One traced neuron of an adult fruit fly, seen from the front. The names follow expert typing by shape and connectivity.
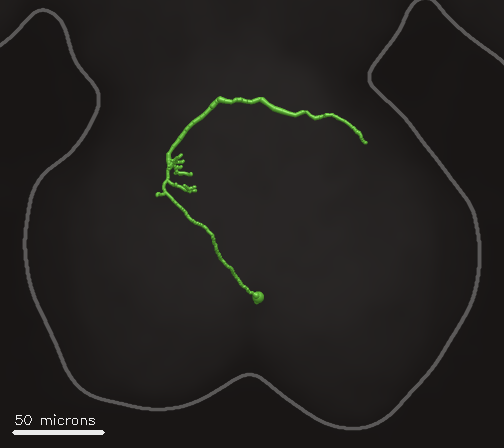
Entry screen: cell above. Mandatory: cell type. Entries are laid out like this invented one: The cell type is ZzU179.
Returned: The cell type is w-cHIN.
